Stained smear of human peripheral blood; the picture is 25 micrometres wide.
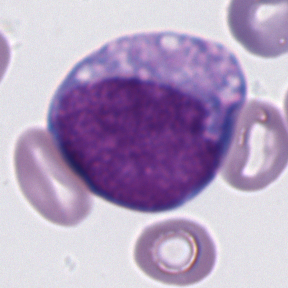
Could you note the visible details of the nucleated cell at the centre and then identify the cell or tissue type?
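Look first at the edge of this cell: it is smooth and roughly round, with no projections from its surface. Now find the nucleus, sitting in the lower part of the cell. Above it, most of the cytoplasm spreads as a broad cap, holding fine pinkish-lilac granules. This cell is a promyelocyte.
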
